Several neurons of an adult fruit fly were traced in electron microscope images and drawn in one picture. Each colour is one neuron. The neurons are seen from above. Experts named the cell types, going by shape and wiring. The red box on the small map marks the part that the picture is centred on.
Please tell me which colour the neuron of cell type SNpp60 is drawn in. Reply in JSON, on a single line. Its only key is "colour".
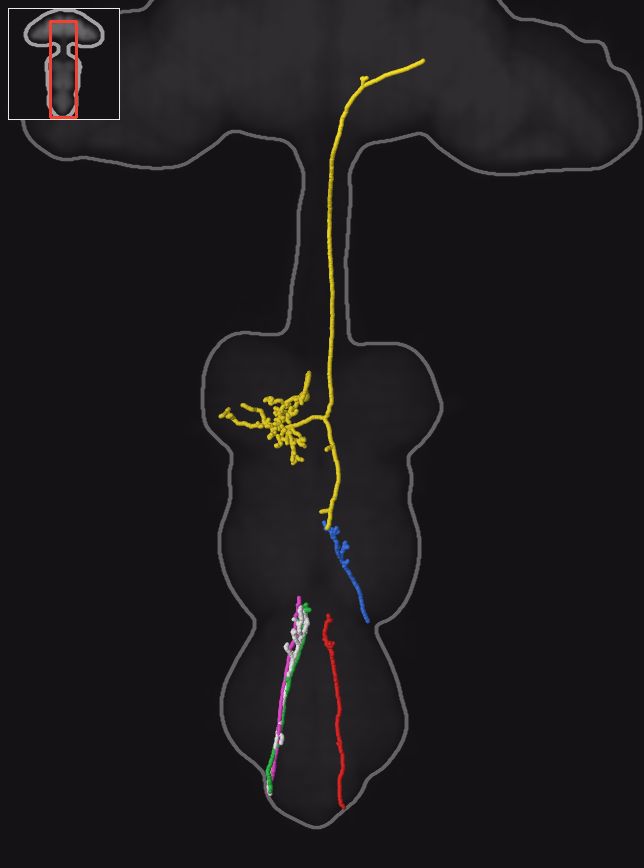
{"colour": "magenta"}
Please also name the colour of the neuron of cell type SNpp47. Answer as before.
{"colour": "green"}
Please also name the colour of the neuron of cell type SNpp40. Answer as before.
{"colour": "white"}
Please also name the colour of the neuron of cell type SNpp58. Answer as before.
{"colour": "red"}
